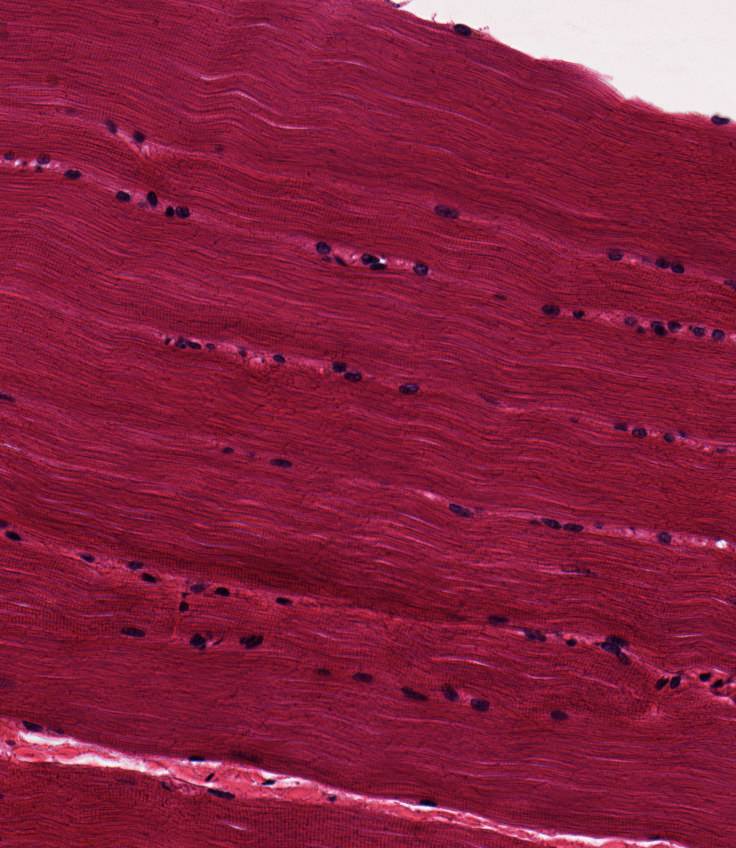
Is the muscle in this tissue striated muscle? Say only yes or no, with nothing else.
Yes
